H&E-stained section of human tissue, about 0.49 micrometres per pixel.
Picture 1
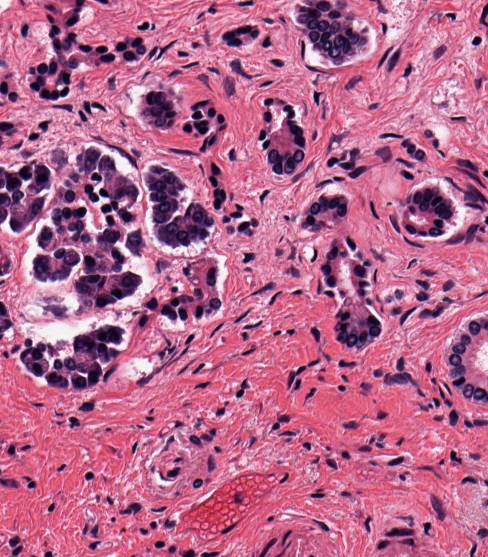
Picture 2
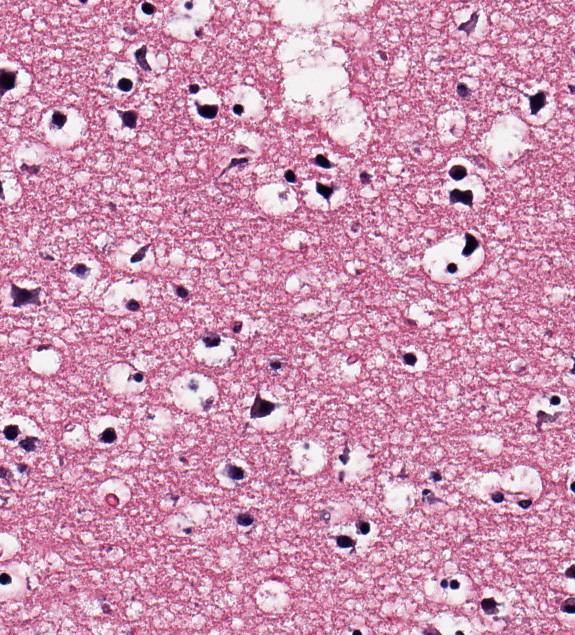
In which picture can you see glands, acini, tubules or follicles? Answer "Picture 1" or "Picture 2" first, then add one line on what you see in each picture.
Picture 1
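In picture 1: Small irregular nests and glands of epithelial cells lie scattered mostly through the upper half of the field.
In picture 2: The field is a uniform pink fibrillary matrix with scattered single cells and no organised units.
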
